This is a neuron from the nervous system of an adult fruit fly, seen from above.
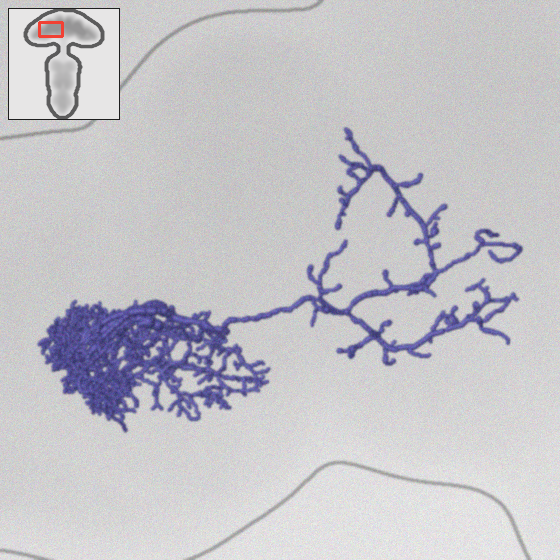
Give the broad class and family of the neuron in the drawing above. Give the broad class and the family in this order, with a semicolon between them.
visual projection neuron; hemilineage LHl4_posterior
